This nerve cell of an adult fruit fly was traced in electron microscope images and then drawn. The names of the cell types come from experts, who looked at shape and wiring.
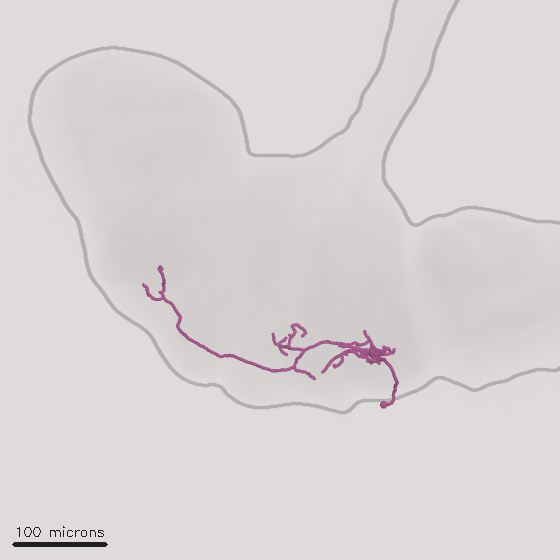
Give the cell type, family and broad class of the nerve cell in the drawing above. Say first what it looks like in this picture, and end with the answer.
It lies in the brain. By the scale bar it is about 300 microns wide in this view. The cell type is SLP114. The family is hemilineage LHa1. This is a central-brain intrinsic neuron.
